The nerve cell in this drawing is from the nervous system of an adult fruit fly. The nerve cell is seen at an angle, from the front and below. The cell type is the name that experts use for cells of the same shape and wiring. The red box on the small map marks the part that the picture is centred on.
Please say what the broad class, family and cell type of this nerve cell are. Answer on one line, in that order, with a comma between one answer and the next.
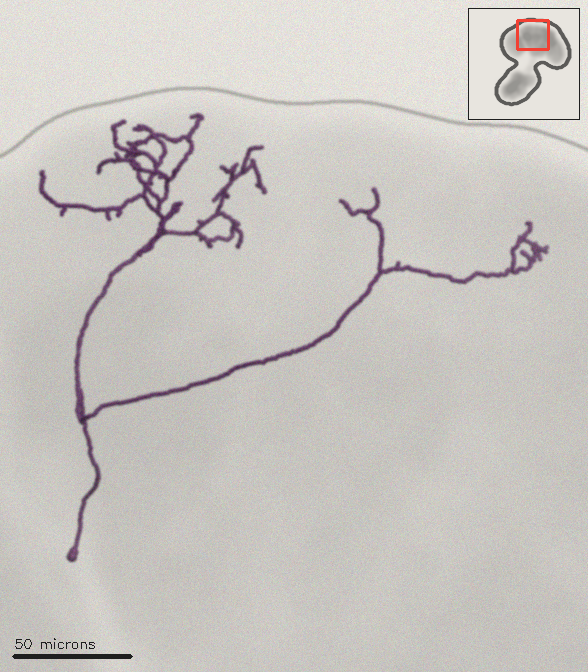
central-brain intrinsic neuron, hemilineage VLPl&p1_posterior, SLP451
